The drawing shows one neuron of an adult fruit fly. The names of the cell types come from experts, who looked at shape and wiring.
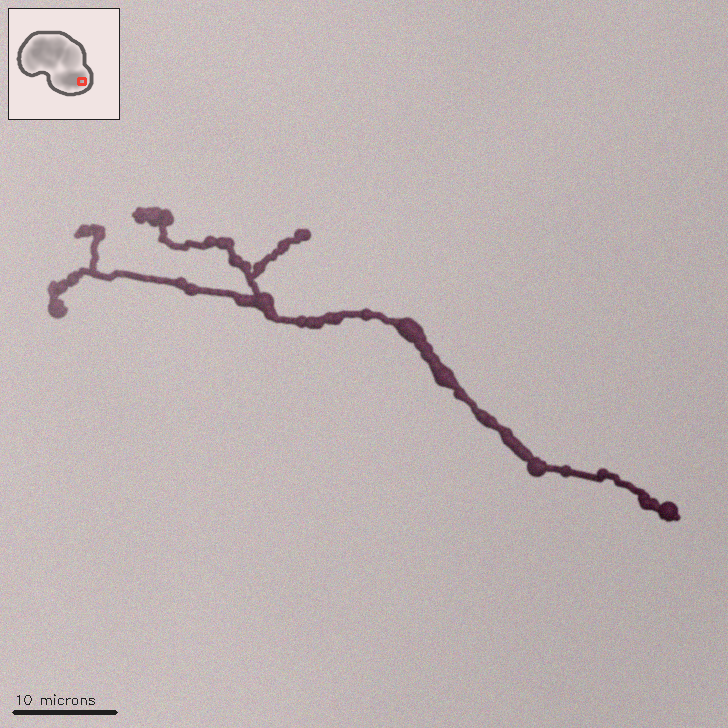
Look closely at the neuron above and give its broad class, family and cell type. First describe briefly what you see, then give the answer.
The drawing shows no cell body. By the scale bar it is about 60 microns wide in this view. It has a dozen or fewer branch ends. It is a sensory neuron entering the nerve cord. Its family is called class mechanosensory tactile. It is of cell type SNta37.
